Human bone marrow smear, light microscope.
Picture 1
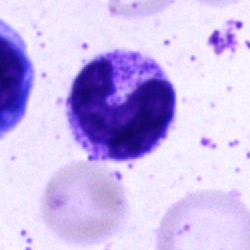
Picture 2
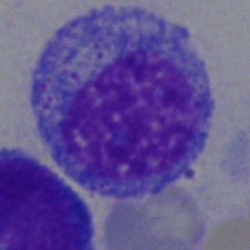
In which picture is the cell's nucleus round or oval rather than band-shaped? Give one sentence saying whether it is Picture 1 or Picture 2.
In Picture 2, the cell's nucleus takes the form of one compact round or oval mass.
